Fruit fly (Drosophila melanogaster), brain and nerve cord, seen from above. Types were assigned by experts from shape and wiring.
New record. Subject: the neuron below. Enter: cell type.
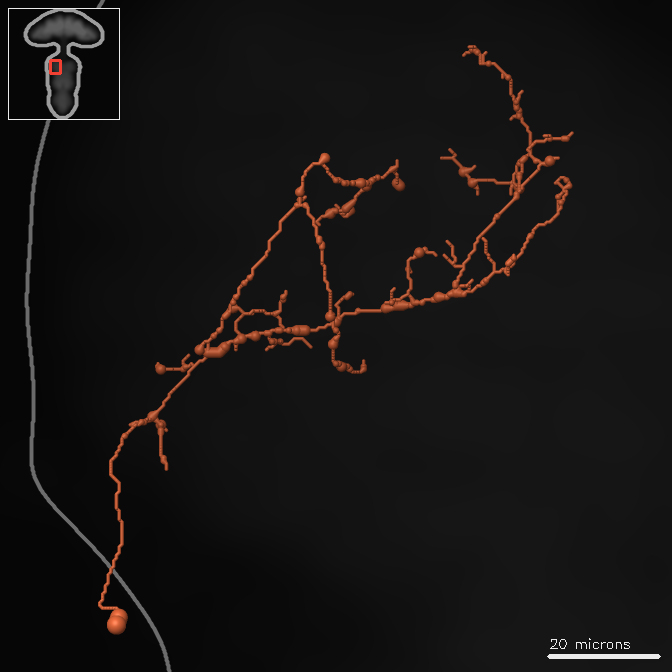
IN20A.22A089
